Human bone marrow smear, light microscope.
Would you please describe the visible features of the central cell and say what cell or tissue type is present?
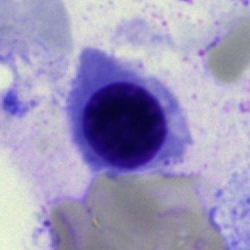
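Chromatin in the nucleus is very dense and dark purple, nearly uniform across it. No nucleoli can be seen. The cytoplasm forms a moderate rim of medium blue, widest above the nucleus, and contains no granules. The cell is an erythroblast.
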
